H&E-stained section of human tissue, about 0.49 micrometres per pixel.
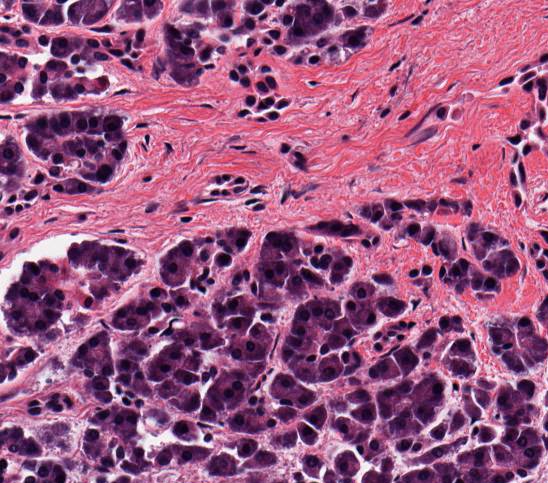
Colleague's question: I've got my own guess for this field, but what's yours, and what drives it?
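Most of this field is exocrine pancreas. Its crowded epithelial cells have ample dark purple granular cytoplasm, in keeping with the basophilic cytoplasm of acinar cells.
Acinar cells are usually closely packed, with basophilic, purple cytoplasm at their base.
In the lower half the cells form solid nests and cords between thin fibrous septa. A band of pink collagenous stroma crosses the upper part, holding small clusters and single epithelial cells, mostly toward the upper right.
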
